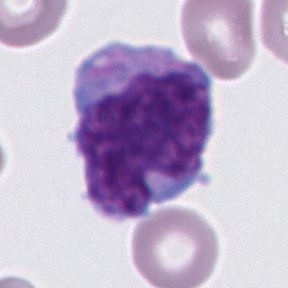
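Atypical promyelocyte. Outline irregular, somewhat angular rather than round. Nuclear notch at lower right, filled by pale cytoplasm. No distinct cytoplasmic granules. Tiny knob-like projections on left and lower right edges.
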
